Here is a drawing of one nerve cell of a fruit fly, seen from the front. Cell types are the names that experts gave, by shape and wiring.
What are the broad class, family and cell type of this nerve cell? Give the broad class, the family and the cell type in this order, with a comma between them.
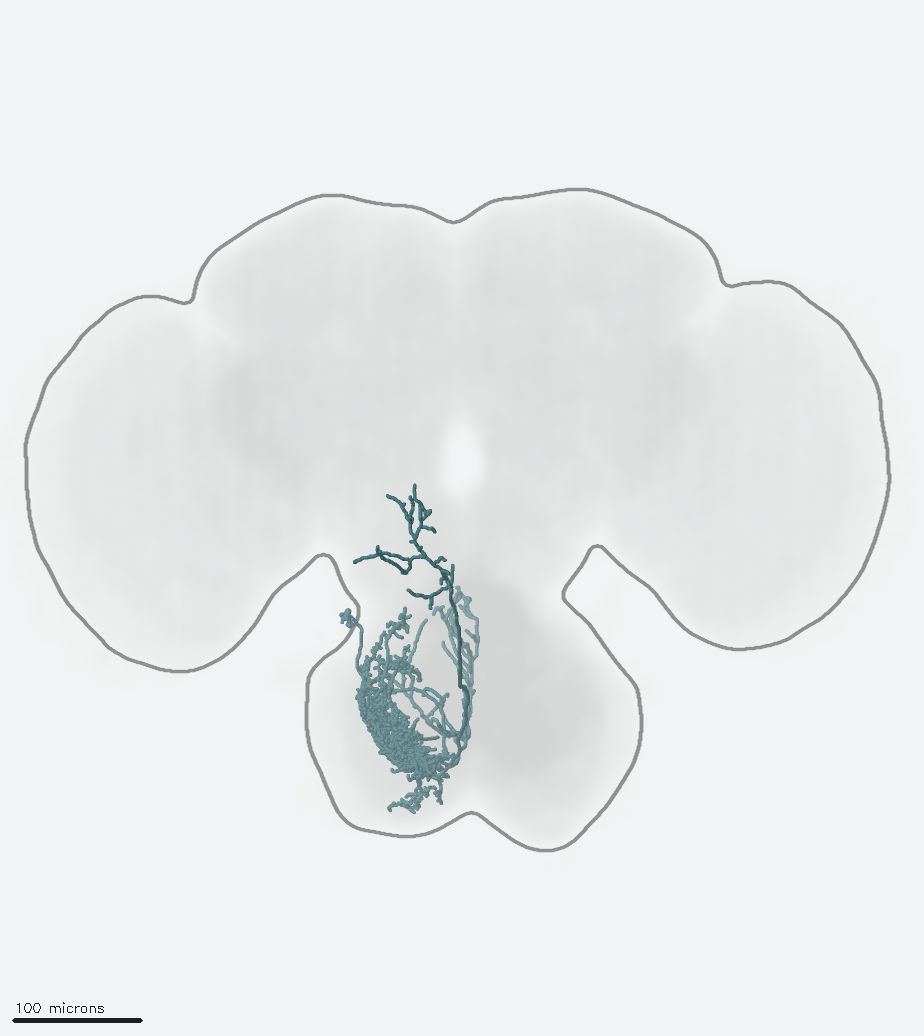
ascending neuron, hemilineage 17A, AN17A004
